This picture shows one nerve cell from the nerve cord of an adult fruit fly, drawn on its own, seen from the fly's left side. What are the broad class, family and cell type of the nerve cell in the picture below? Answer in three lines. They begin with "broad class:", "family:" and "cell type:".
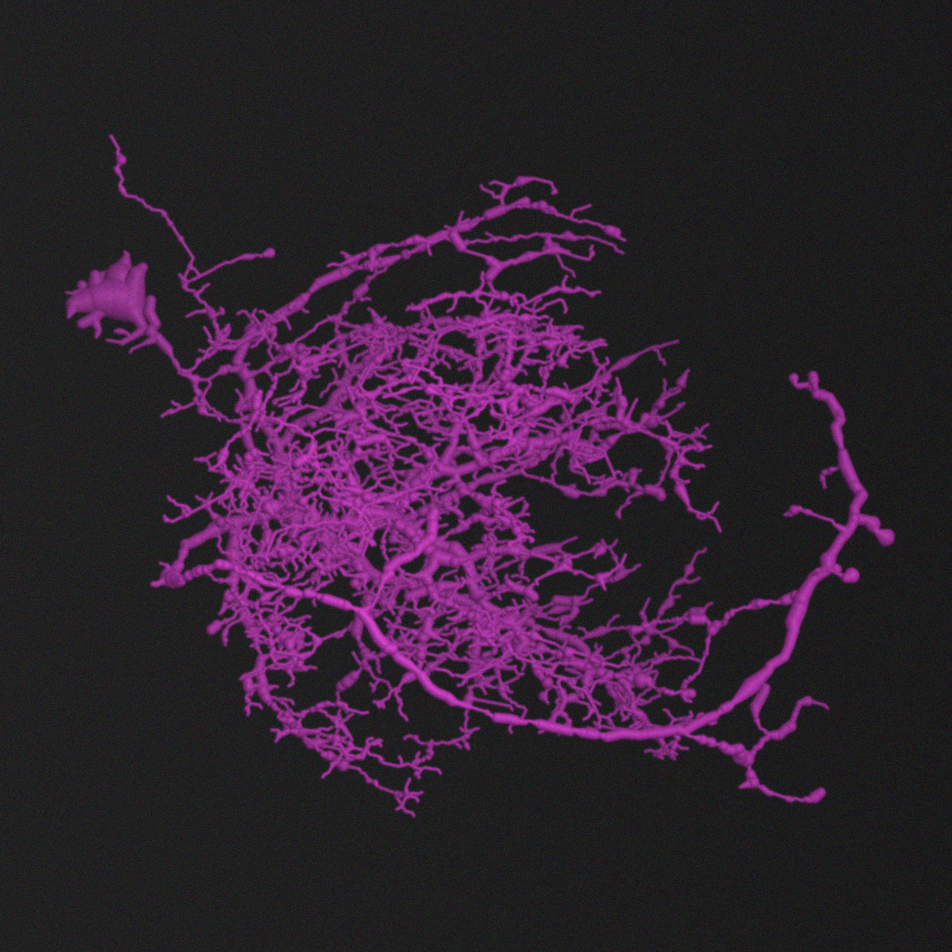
broad class: nerve-cord intrinsic neuron
family: hemilineage 09A
cell type: IN09A002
